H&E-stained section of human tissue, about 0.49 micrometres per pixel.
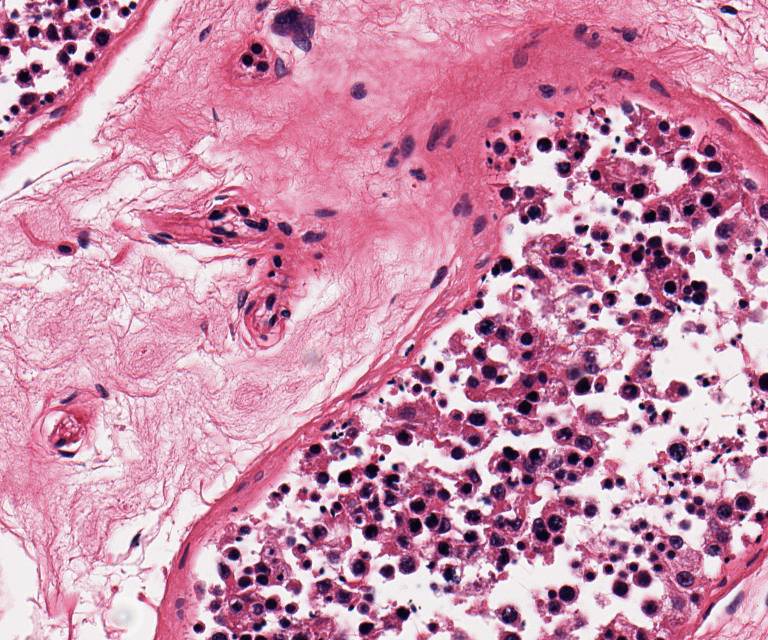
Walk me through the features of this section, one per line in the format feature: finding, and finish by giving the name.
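Layout: one large rounded unit of loose cells, taking the right and lower field
Surroundings: loose pink stroma up in the upper left
Arrangement: cells lying separately, clear spaces between, no cohesive sheets
Nuclei: mostly small, round, darkly stained
Cytoplasm: pink in many of the cells
Name: testis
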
